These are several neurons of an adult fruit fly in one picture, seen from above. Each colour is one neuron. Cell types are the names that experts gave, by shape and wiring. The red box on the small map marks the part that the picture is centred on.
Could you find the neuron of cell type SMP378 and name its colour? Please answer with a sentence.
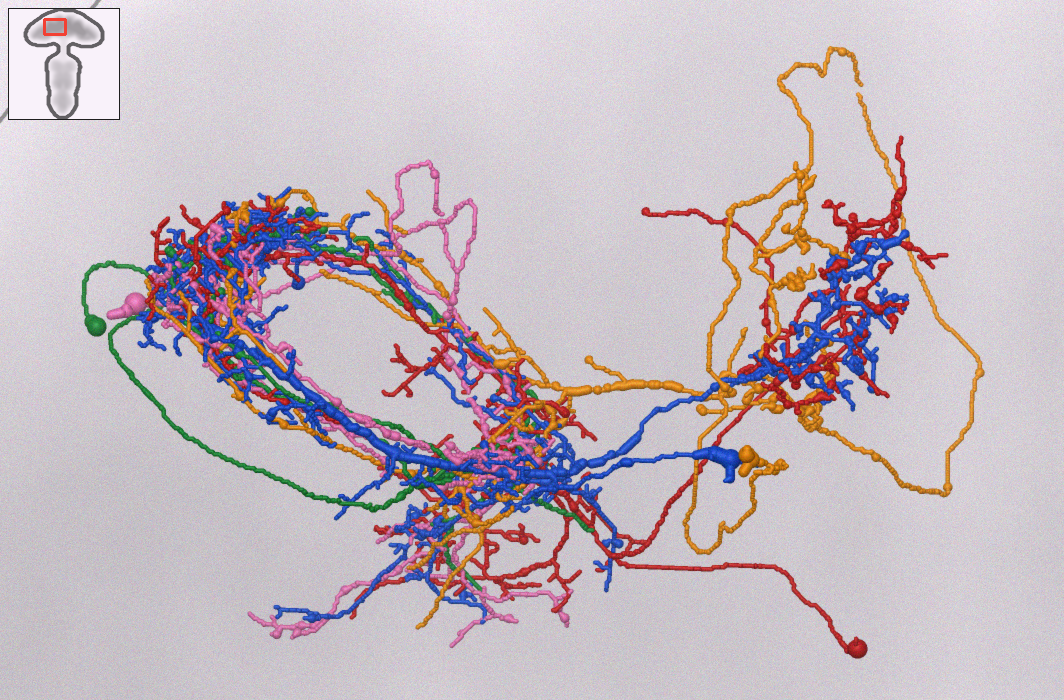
The colour is orange.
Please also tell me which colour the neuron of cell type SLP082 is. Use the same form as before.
The colour is green.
